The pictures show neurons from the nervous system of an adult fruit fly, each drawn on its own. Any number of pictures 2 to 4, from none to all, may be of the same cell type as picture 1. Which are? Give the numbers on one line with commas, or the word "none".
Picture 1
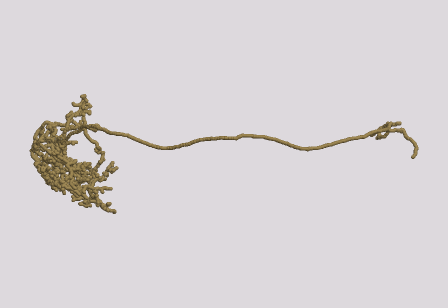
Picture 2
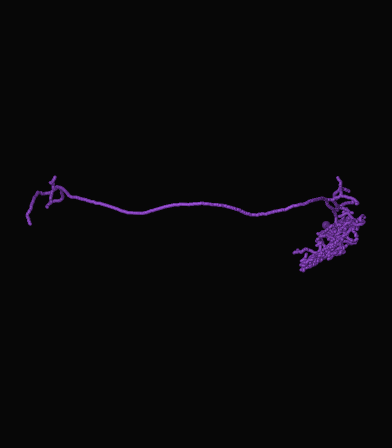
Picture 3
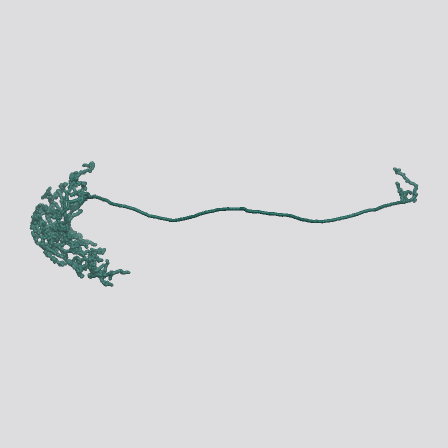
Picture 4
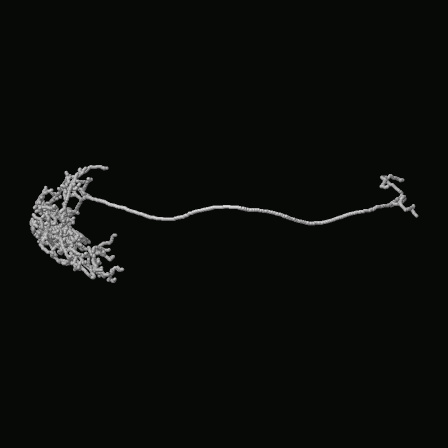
3, 4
